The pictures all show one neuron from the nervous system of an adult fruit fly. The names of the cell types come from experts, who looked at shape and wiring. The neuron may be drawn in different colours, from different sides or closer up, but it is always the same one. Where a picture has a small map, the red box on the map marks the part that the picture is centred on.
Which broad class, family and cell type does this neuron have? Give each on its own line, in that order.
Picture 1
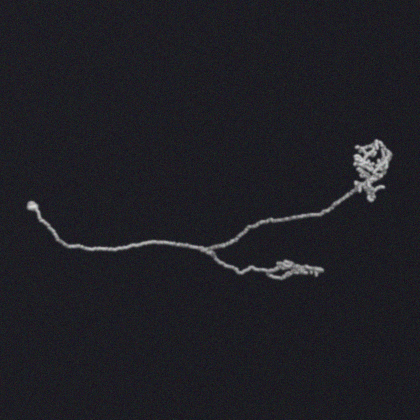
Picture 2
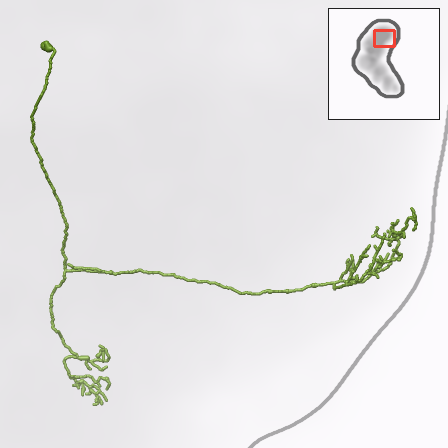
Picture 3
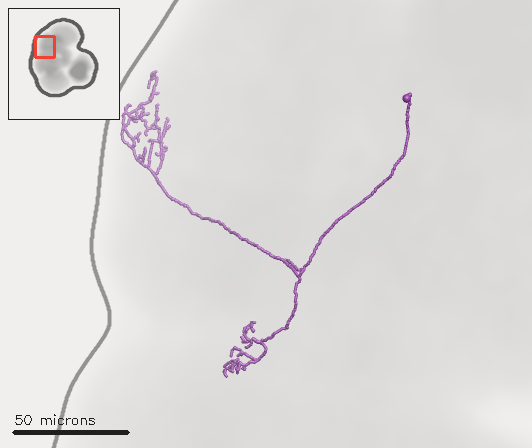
central-brain intrinsic neuron
hemilineage AOTUv4_ventral
FB9B_d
